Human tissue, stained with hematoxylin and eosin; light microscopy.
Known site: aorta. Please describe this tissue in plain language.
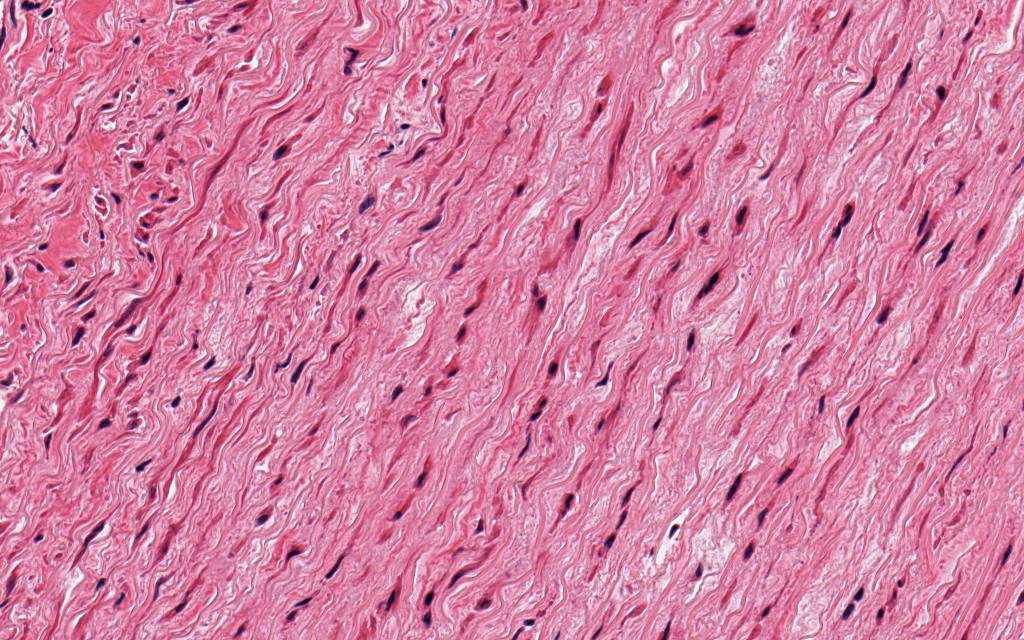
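So, across most of the field, fibres run in parallel bundles, diagonally from lower left to upper right. The nuclei are dark, elongated and spindle-shaped, their long axes lying parallel to the fibres. They sit singly and fairly evenly between the fibres, without forming clusters.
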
